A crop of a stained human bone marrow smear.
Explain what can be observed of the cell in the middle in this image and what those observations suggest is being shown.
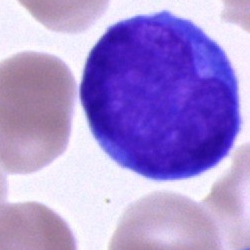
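Nucleus occupies most of the cell; cytoplasm reduced to a narrow rim. Paler zone in the cytoplasm beside the nucleus, upper right. No granules. No vacuoles. Verdict: blast.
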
